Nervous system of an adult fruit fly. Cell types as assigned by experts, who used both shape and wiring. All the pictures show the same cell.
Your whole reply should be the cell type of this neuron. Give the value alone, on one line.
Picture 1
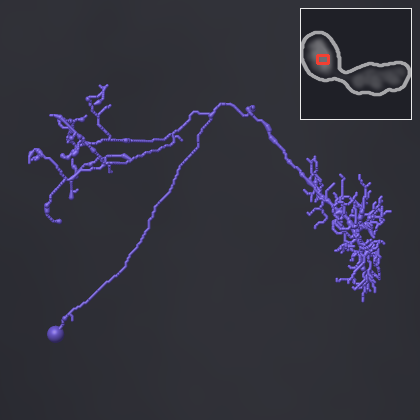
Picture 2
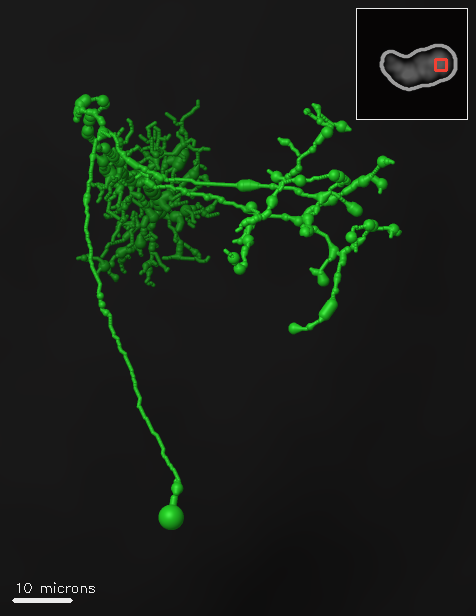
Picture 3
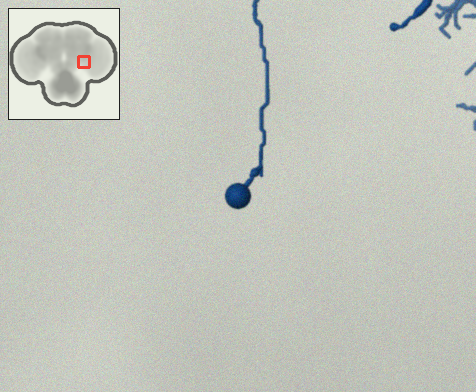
LC17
